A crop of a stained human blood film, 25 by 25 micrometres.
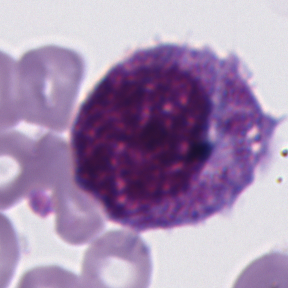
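Promyelocyte, roughly round, though its margin looks frayed and irregular on the right side. The nucleus fills most of the cell and sits toward the left, so the pale bluish-lilac cytoplasm lies mainly on the right, where a few small clear vacuoles appear near the edge.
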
